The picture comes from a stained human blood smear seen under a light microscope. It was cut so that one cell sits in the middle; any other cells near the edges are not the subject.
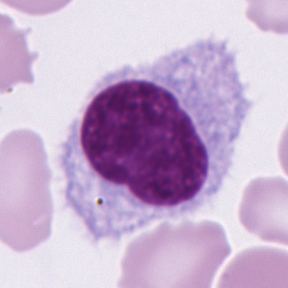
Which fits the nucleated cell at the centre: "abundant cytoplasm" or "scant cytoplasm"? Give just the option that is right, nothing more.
Abundant cytoplasm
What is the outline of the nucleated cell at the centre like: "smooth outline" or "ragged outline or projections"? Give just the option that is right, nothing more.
Ragged outline or projections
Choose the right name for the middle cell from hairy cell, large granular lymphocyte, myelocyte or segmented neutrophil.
hairy cell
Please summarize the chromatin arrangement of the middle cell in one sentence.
Answer: the chromatin is fine and has no coarse clumps.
